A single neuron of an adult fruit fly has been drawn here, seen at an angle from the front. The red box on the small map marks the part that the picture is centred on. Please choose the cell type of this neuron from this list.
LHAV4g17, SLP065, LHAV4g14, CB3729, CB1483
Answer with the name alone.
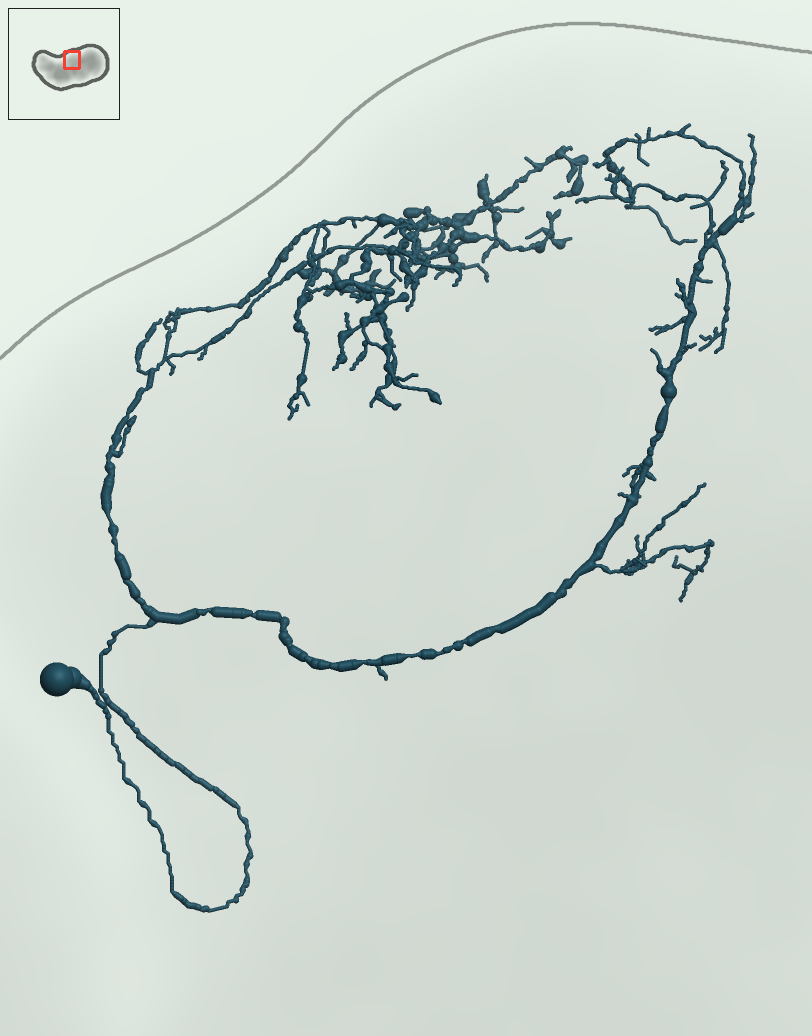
SLP065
